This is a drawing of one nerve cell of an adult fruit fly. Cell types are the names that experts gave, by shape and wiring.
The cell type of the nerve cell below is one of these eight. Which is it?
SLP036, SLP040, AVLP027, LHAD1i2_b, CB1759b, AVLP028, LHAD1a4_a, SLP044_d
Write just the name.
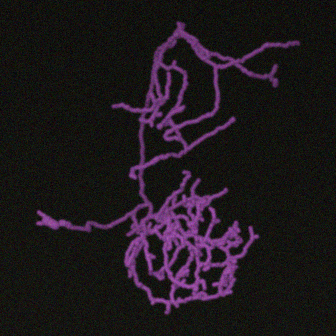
LHAD1a4_a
